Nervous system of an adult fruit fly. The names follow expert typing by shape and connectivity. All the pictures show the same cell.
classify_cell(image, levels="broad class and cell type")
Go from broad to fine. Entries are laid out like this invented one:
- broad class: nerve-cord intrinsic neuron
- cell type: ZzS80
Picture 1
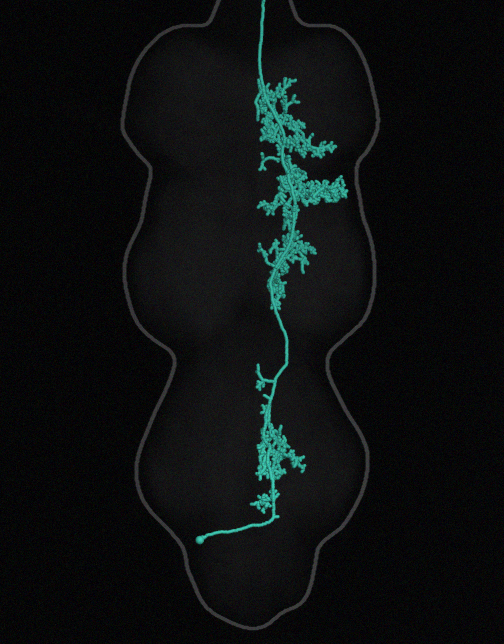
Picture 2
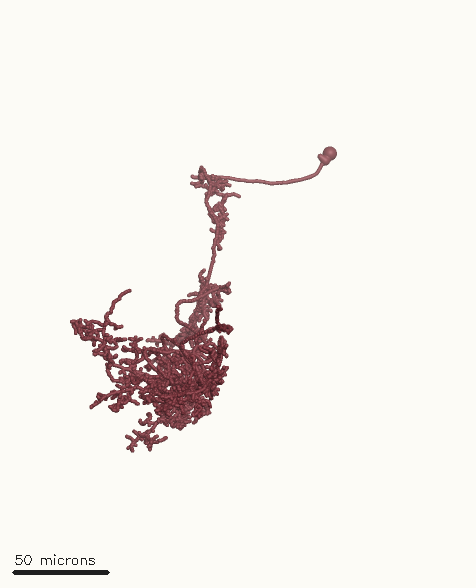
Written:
- broad class: ascending neuron
- cell type: ANXXX027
